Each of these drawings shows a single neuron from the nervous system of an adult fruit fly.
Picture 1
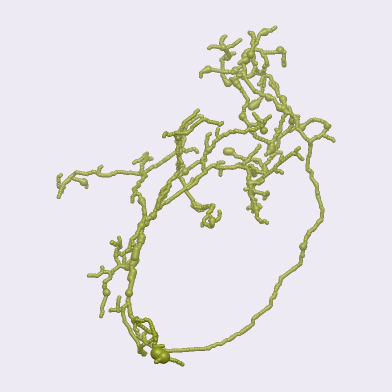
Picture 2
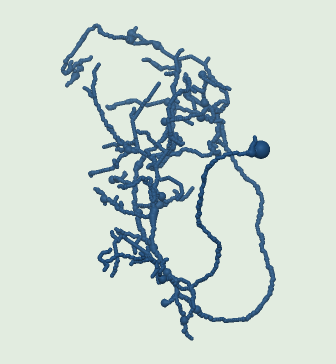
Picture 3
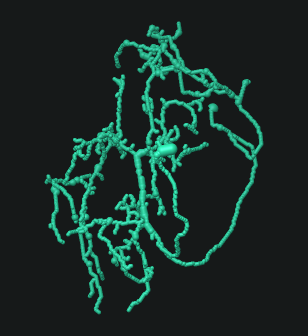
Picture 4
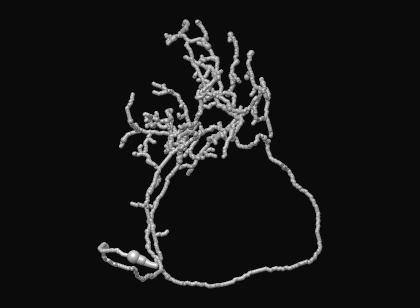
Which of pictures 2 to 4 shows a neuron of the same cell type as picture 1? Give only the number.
3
